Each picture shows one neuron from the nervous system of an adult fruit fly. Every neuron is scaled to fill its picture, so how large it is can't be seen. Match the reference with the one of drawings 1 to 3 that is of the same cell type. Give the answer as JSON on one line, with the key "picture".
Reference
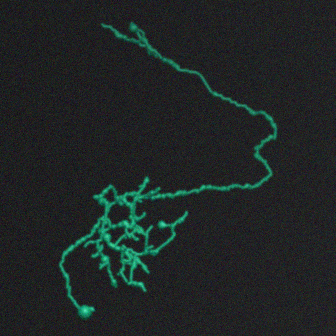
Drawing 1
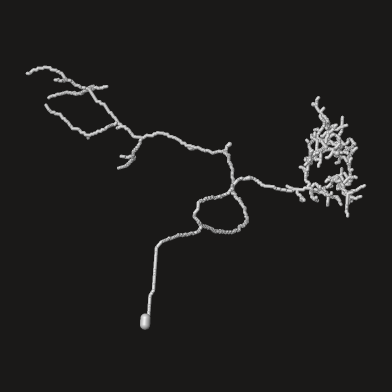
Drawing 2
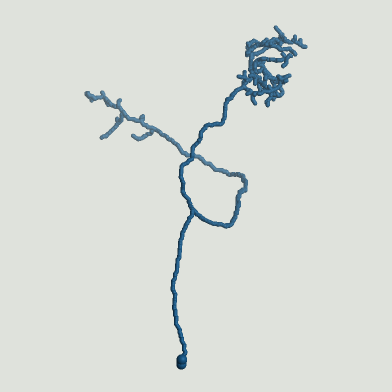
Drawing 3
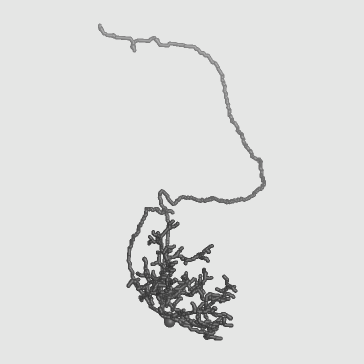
{"picture": 2}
